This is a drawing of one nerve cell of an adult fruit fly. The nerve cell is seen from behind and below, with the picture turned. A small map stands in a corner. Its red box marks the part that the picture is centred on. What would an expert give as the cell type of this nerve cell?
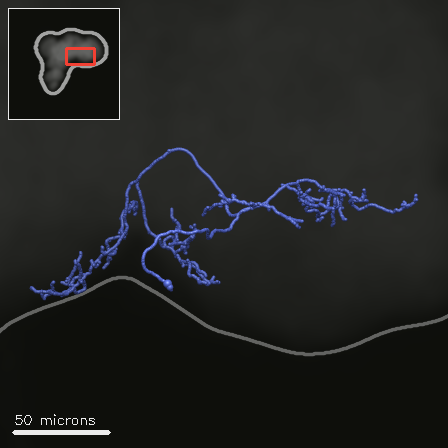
SMP526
